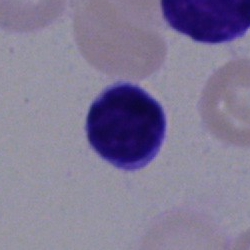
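Lymphocyte, the central cell in a stained human bone marrow smear. Its nucleus fills almost the whole cell, and the chromatin stains dark purple throughout. Neither granules nor vacuoles are seen in the cell.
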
